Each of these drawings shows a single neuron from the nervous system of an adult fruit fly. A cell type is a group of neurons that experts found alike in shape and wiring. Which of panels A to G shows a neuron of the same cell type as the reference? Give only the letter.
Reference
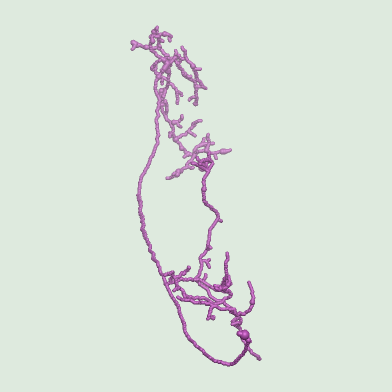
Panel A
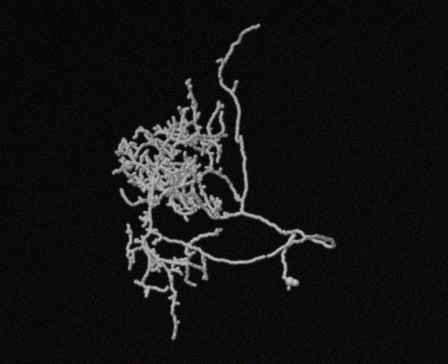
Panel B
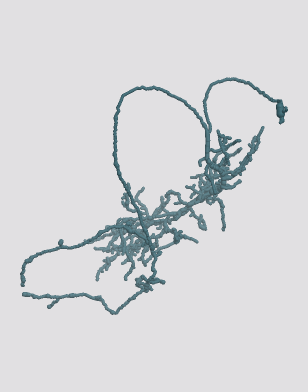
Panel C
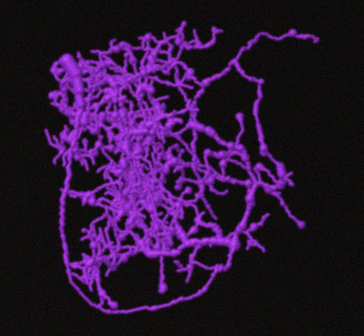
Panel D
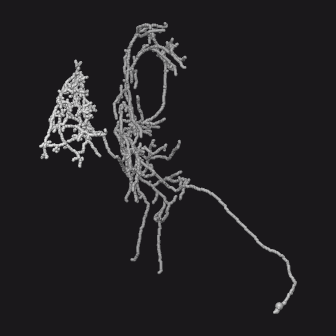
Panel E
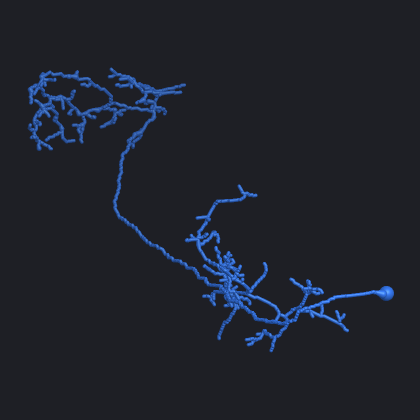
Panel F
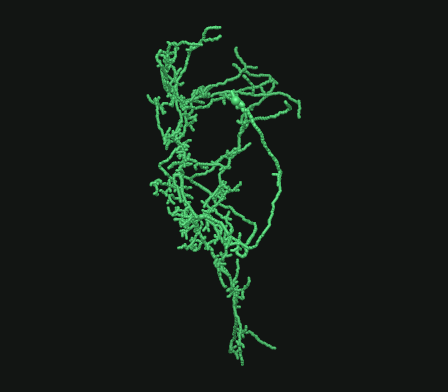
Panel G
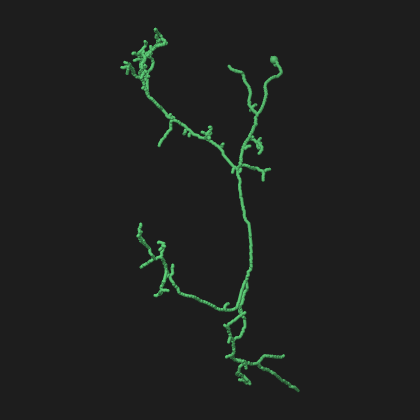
E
